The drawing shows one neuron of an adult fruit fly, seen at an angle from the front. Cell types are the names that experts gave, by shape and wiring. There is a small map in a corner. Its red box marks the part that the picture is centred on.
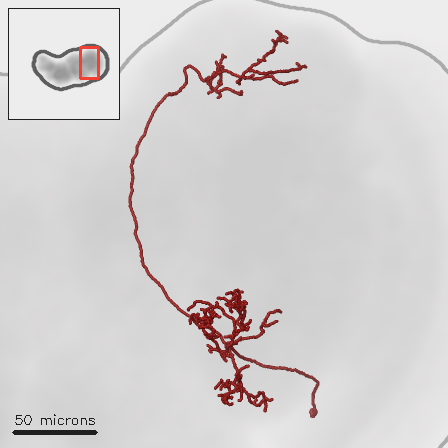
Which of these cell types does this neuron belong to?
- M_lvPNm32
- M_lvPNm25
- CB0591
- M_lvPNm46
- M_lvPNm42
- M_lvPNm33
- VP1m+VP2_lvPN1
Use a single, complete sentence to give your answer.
Belonging to the cell type M_lvPNm33 is this neuron.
